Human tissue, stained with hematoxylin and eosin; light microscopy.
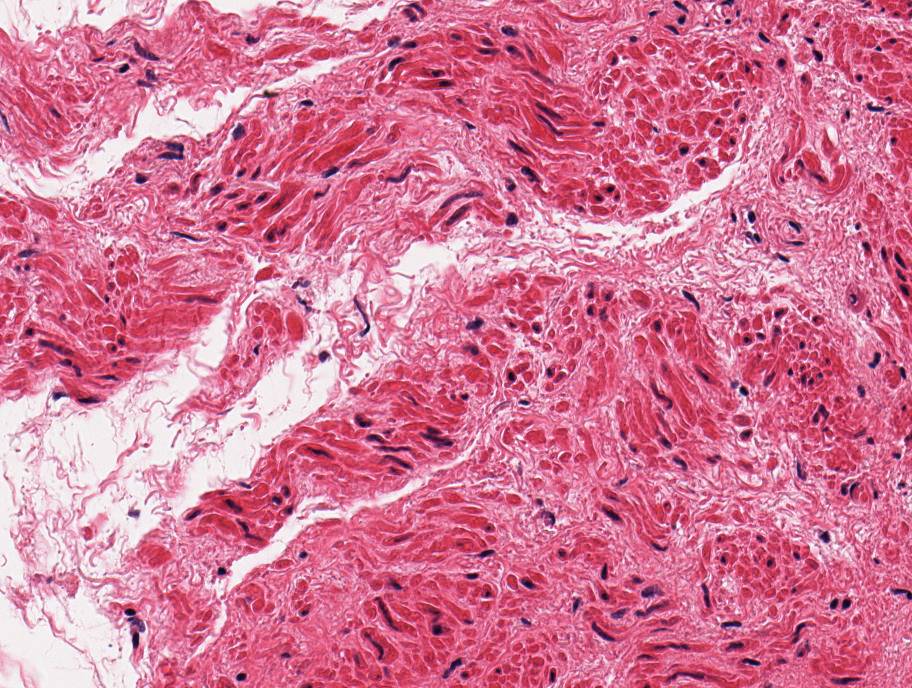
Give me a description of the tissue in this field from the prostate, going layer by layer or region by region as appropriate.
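Interlacing smooth muscle bundles cut in different planes fill the field, separated by paler connective tissue. Where bundles are cut lengthwise, at upper left and lower centre, cells are spindle-shaped with elongated, blunt-ended nuclei. In the right half many are cut across, showing rounded cell profiles, some with small round nuclei. Muscle cytoplasm stains deep pink-red with eosin.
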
